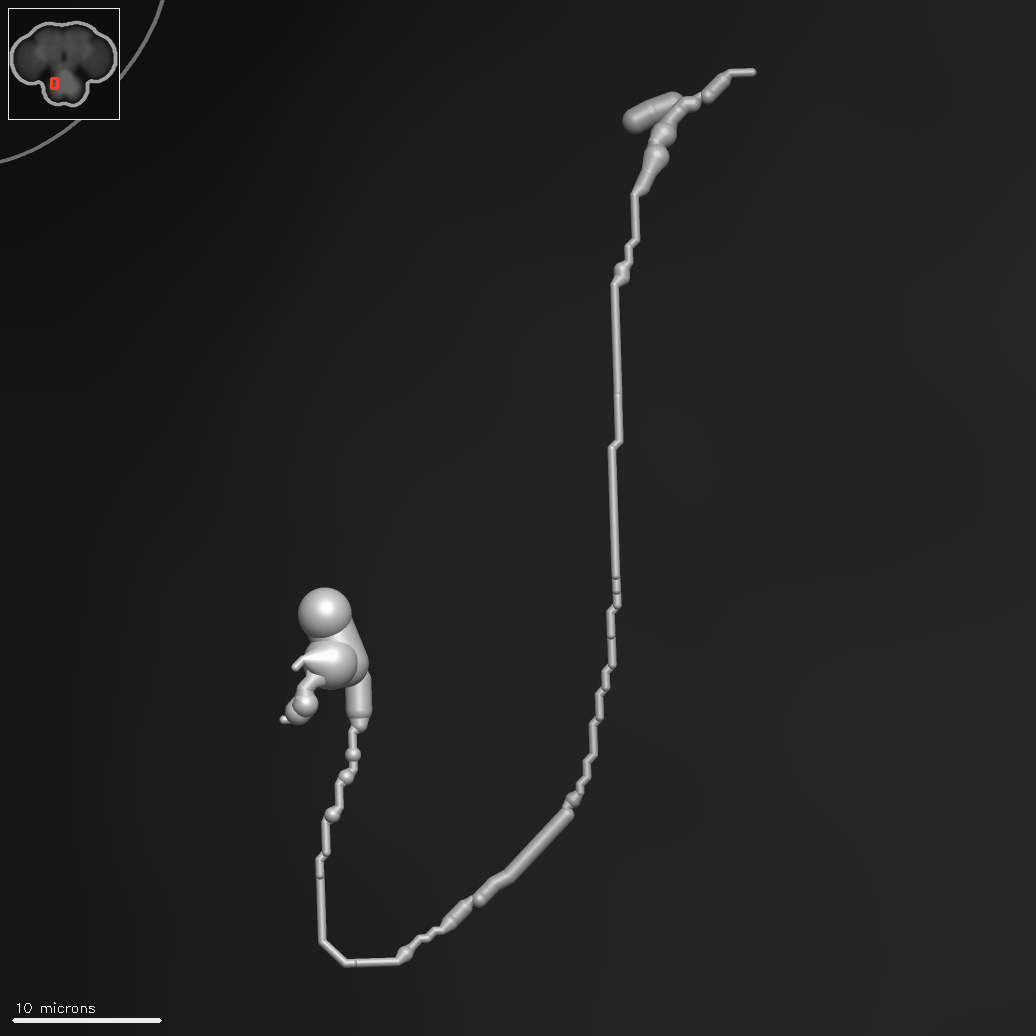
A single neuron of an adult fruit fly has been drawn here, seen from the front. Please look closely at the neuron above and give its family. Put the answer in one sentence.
The family is hemilineage 03B.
